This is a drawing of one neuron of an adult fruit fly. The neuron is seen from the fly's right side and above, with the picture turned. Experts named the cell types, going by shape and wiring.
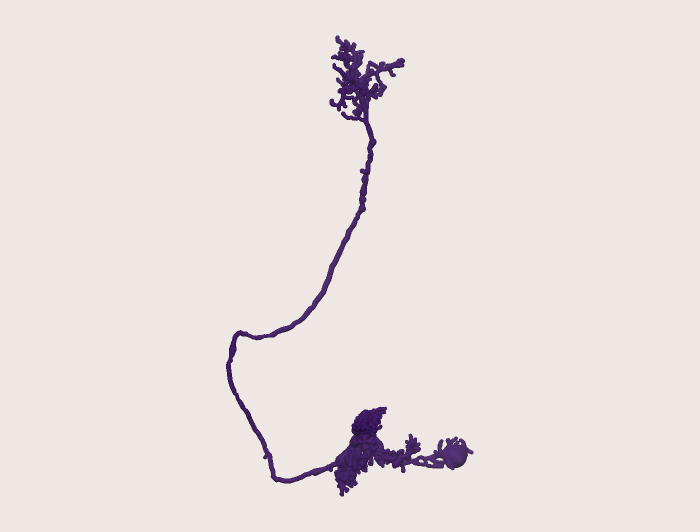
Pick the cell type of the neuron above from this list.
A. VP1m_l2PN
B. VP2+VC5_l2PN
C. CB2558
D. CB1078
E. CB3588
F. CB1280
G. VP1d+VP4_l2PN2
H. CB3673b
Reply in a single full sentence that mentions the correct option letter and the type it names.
The neuron is a cell of type VP1d+VP4_l2PN2, the type in option G.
